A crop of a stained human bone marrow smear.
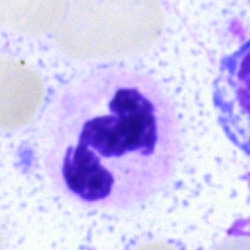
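Segmented neutrophil, the central cell in this stained bone marrow smear. Its outline is round and smooth. The chromatin is dense, dark purple and coarsely clumped. You won't find any vacuoles in the cytoplasm.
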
